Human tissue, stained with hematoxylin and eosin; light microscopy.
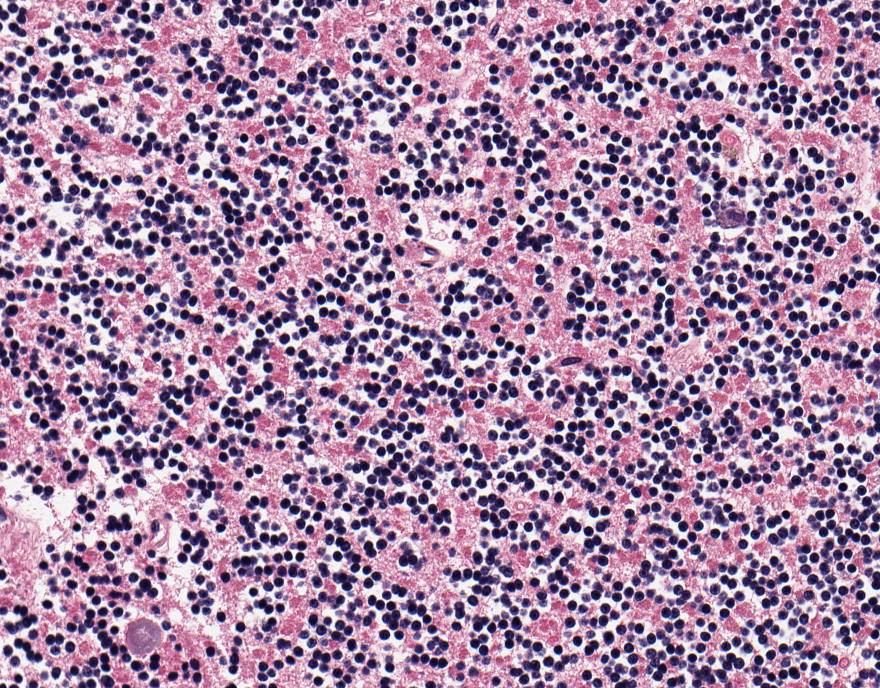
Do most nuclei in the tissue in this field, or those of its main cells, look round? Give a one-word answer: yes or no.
Yes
